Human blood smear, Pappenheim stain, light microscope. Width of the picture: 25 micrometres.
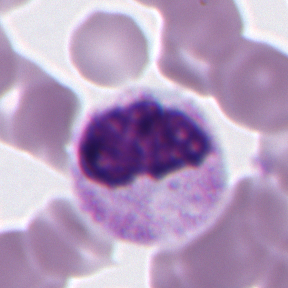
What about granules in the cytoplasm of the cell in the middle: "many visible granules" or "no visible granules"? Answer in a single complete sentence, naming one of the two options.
Many granules are visible within its cytoplasm.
